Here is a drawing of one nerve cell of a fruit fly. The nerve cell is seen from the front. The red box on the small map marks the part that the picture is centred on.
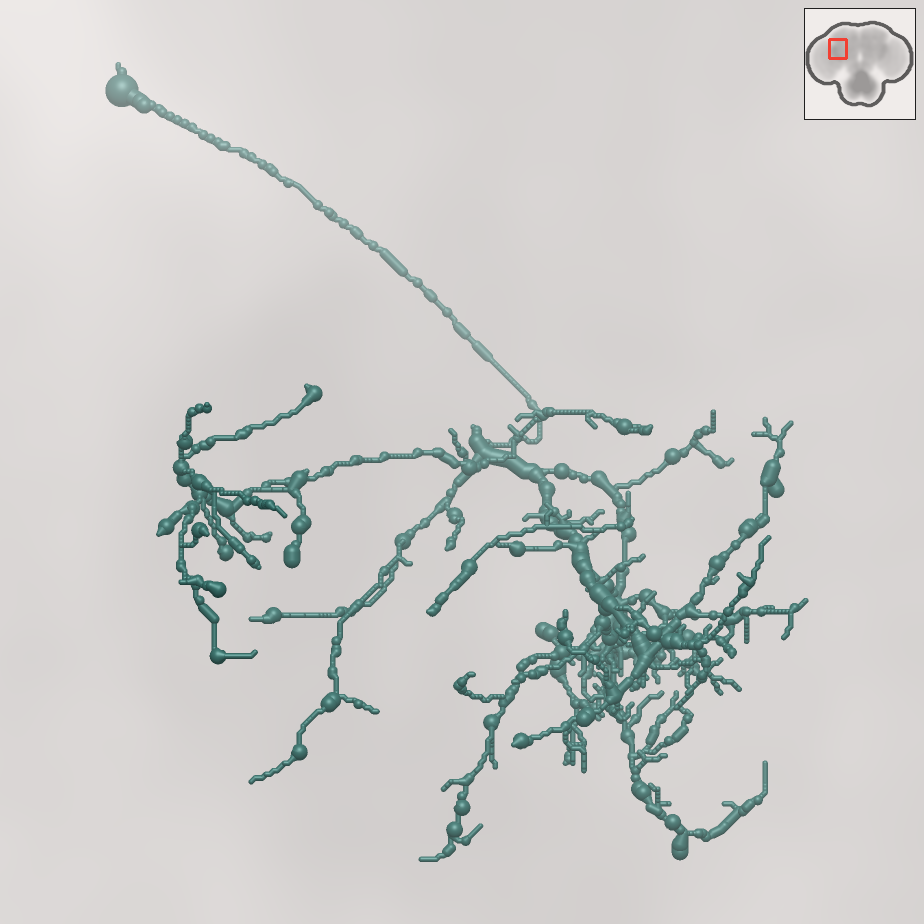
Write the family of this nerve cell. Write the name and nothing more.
hemilineage VPNp&v1_posterior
